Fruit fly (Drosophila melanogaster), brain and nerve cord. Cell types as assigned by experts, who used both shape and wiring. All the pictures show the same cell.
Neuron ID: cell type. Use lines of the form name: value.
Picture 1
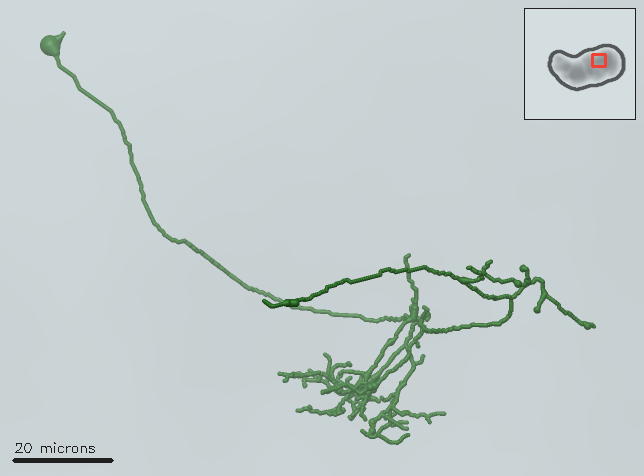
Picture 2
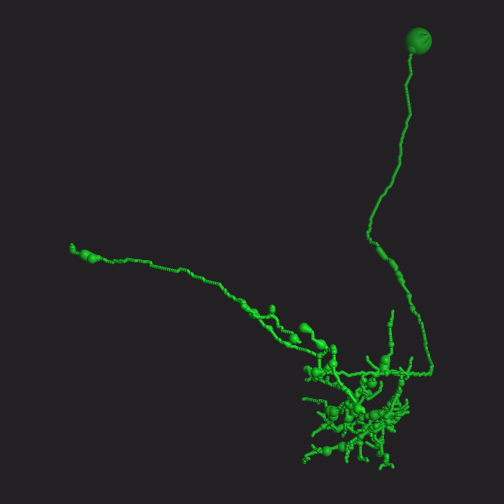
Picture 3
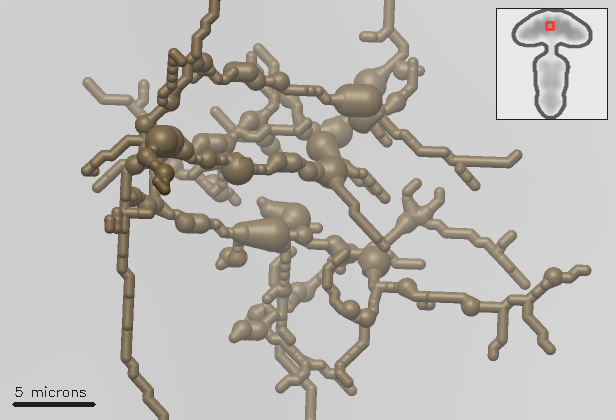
cell type: FC1C_b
